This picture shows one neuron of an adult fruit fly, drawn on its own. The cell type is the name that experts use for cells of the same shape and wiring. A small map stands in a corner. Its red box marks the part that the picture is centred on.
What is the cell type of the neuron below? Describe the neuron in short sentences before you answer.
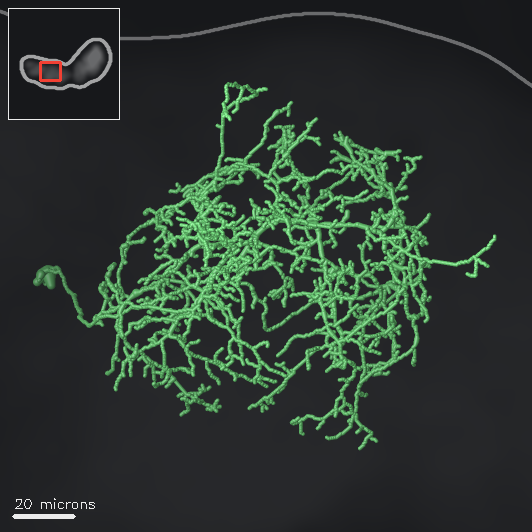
From left to right in the picture it spans about 160 microns. More than a hundred branch ends can be seen. This is a nerve-cord intrinsic neuron. Its cell type is IN21A017.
